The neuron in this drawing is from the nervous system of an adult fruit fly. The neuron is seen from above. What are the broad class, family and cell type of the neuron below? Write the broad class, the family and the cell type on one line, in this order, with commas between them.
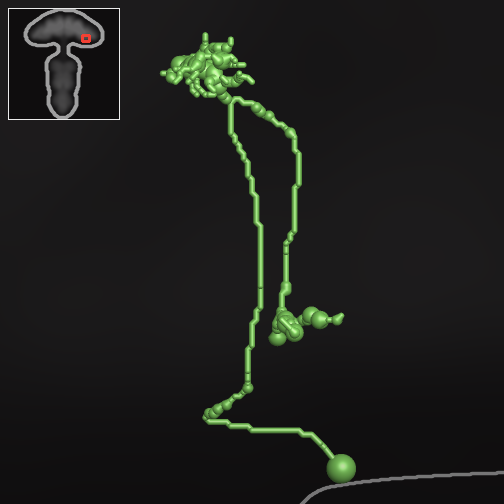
optic-lobe intrinsic neuron, T, T5d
